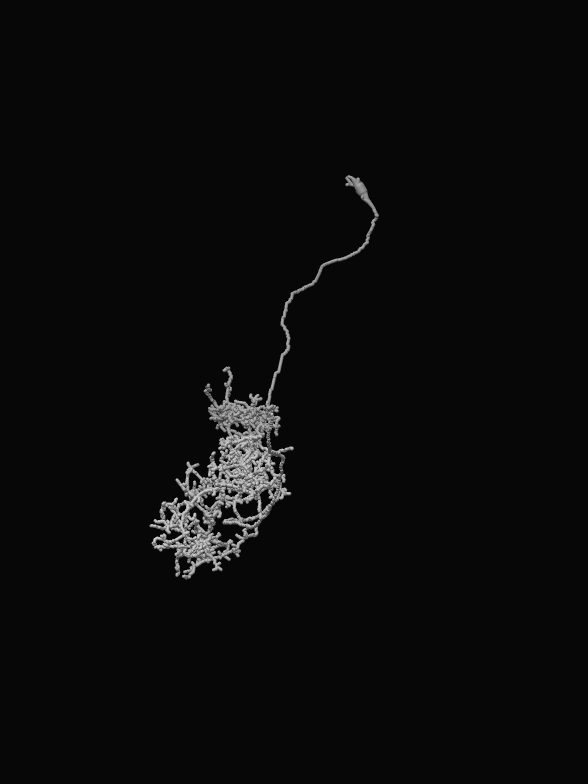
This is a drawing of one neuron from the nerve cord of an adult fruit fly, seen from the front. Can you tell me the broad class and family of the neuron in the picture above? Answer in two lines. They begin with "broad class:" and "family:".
broad class: ascending neuron
family: hemilineage 09B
